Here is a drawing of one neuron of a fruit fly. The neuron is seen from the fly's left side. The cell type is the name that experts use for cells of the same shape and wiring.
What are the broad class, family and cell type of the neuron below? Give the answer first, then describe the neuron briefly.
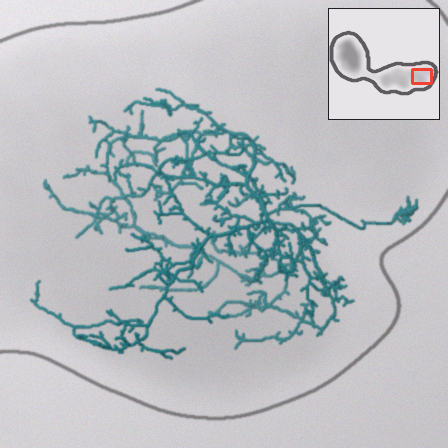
It is a nerve-cord intrinsic neuron. The family is hemilineage 20A.22A. It is of cell type IN20A.22A005. The cell body is on the right of the picture. As drawn here it is wider than it is tall.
